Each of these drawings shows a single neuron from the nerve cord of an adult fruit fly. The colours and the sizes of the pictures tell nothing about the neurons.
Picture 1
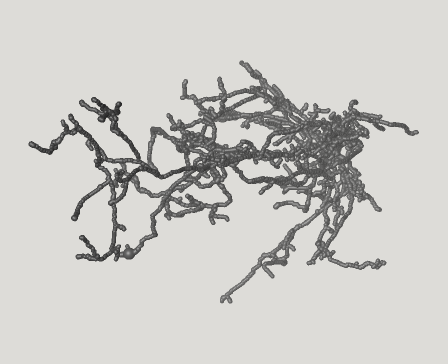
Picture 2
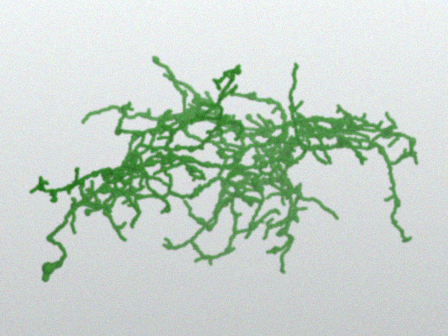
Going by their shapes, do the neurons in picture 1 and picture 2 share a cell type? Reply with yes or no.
no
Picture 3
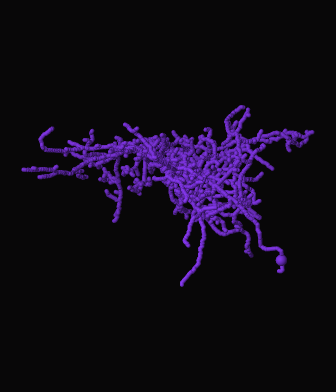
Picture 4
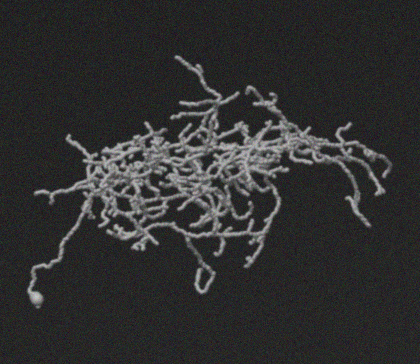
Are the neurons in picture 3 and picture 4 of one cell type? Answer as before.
no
